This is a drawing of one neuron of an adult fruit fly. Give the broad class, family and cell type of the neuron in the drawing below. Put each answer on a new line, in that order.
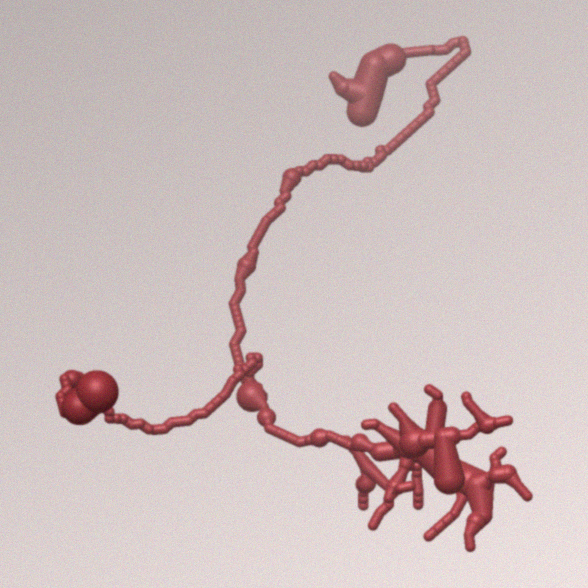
optic-lobe intrinsic neuron
T
T3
